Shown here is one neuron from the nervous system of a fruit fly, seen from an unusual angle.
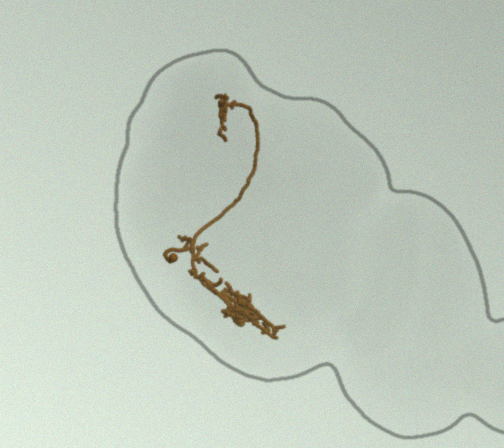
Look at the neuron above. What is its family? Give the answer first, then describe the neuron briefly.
The family is hemilineage ALlv1. Its broad class is central-brain intrinsic neuron. As drawn here it is taller than it is wide.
